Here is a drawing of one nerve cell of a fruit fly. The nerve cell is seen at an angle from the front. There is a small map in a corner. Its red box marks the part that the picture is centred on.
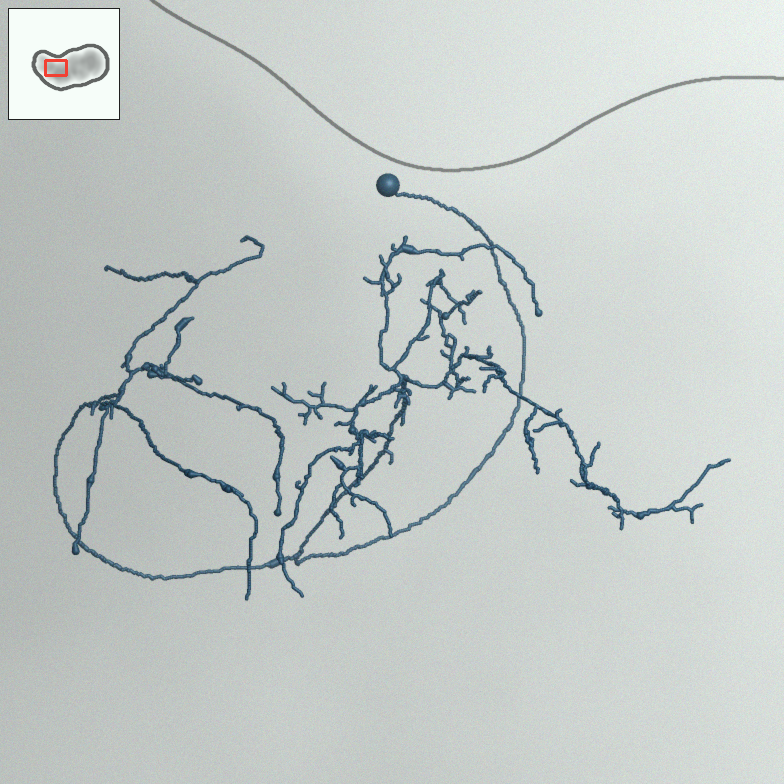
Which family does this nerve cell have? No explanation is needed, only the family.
hemilineage 19B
